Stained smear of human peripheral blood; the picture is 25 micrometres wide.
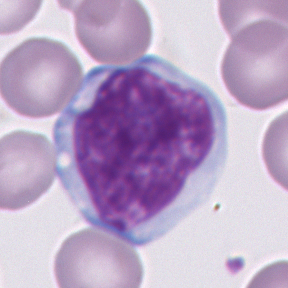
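Myeloblast, the nucleated cell at the centre of this stained peripheral blood smear. Its outline is irregular, flattened in some stretches instead of smoothly round. Mottled chromatin shows darker purple clumps with lighter gaps between them. The cytoplasm has no visible granules, and one small clear vacuole sits at the cell's left edge.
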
